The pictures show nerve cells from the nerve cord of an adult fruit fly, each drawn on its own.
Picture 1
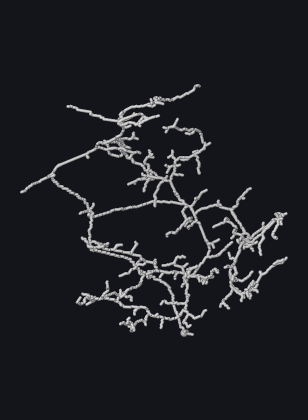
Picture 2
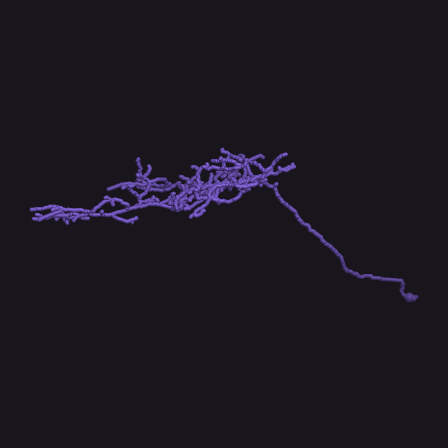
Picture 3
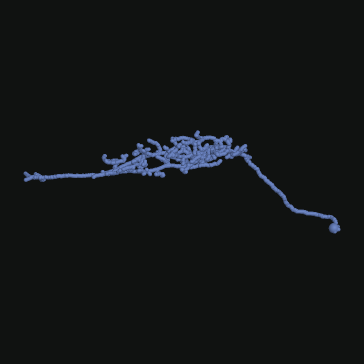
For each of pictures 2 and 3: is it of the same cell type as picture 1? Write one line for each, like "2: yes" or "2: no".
2: no
3: no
